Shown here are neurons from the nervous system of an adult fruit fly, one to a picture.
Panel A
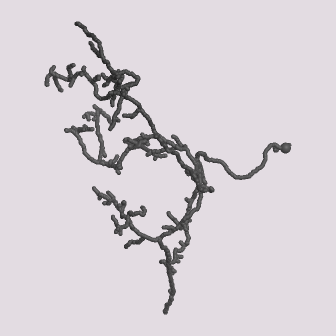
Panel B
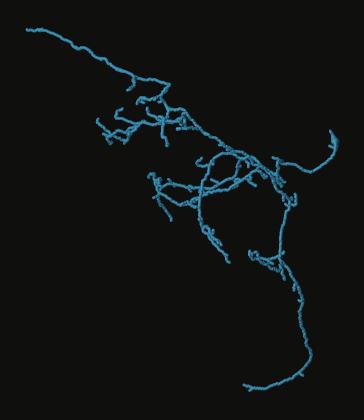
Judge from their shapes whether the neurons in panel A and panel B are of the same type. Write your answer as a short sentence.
They are of the same cell type.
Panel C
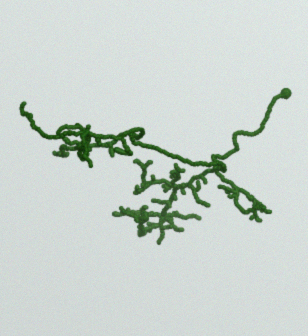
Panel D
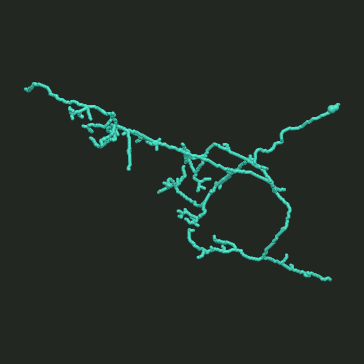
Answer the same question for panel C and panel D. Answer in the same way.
They are of different cell types.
